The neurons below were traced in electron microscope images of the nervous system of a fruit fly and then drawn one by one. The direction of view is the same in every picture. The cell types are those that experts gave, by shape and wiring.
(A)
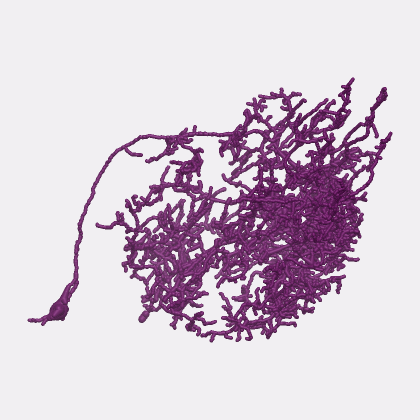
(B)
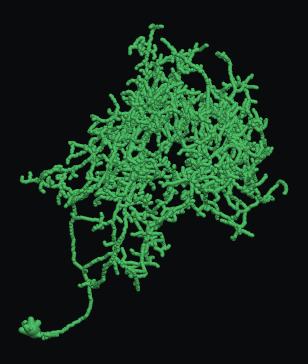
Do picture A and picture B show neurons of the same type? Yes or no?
no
